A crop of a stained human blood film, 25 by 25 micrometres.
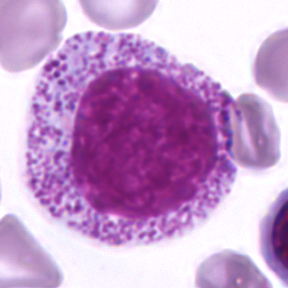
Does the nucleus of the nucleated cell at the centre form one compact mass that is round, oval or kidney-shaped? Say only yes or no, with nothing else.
Yes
